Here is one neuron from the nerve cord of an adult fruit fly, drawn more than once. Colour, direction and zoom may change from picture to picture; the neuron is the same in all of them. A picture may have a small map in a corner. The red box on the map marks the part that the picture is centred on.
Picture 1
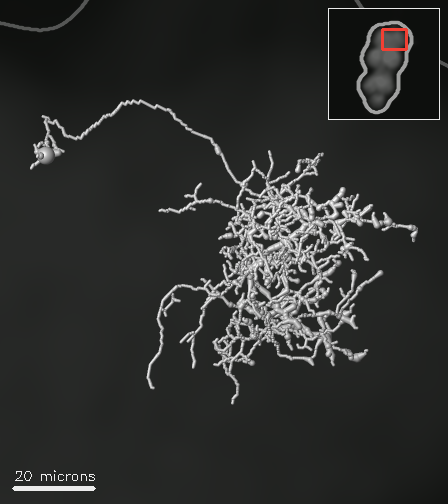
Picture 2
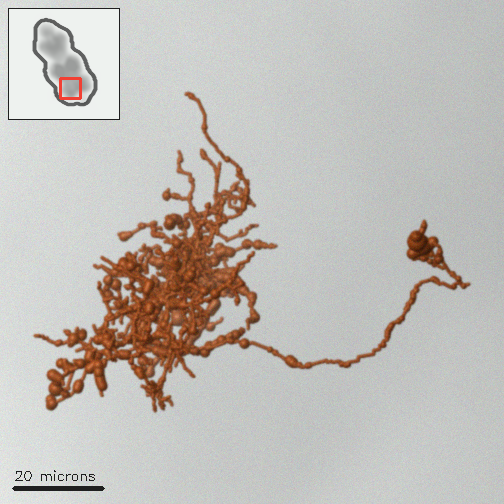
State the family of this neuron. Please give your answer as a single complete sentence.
The neuron sits within family hemilineage 13B.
